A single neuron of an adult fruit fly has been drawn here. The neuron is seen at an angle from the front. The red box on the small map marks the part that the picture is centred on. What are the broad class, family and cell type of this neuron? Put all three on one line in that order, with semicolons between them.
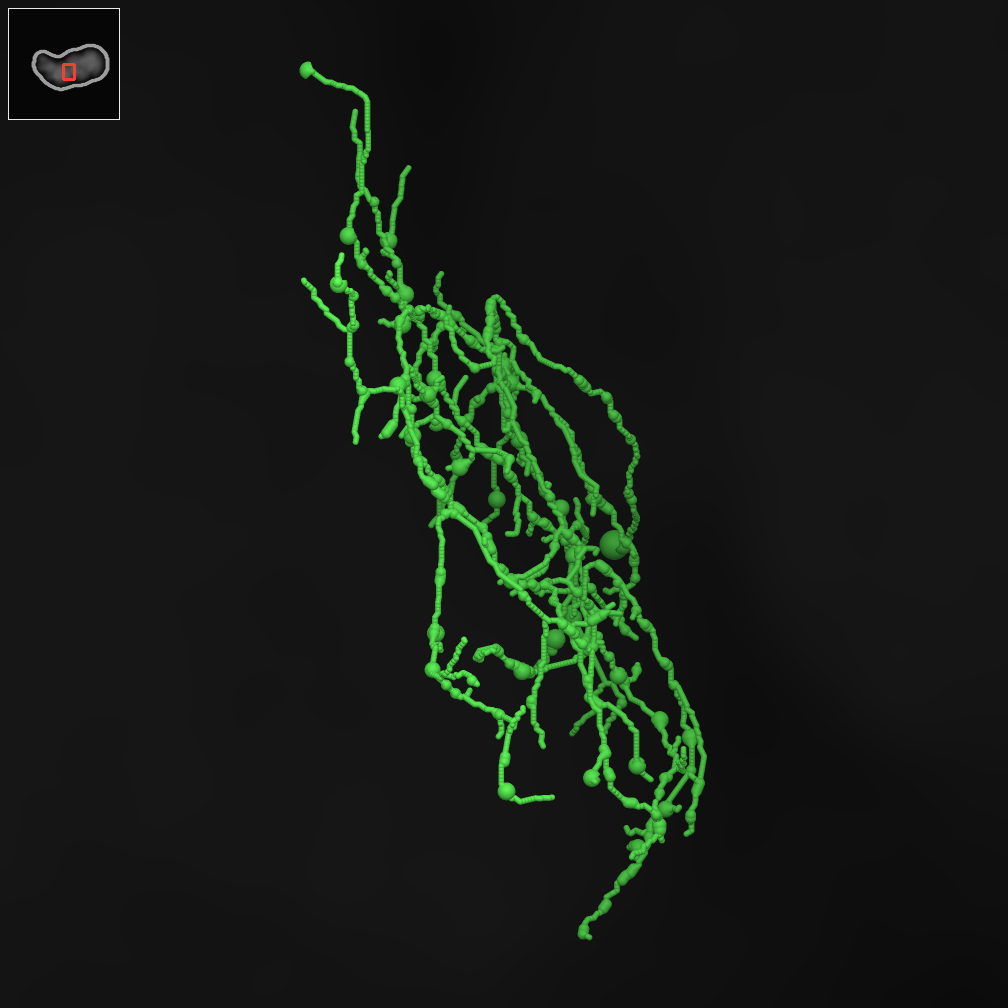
optic-lobe intrinsic neuron; Li; Li18a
